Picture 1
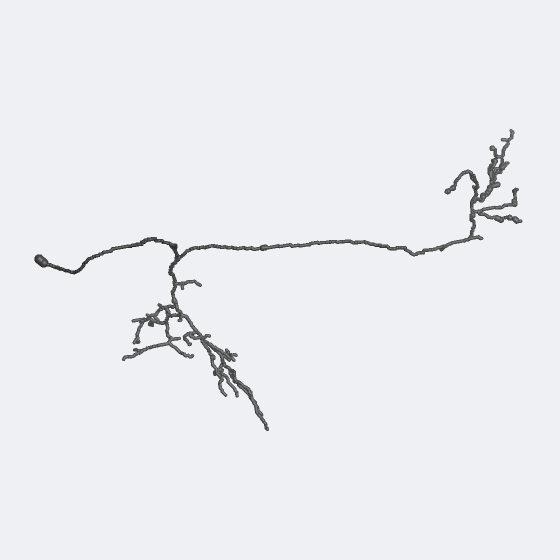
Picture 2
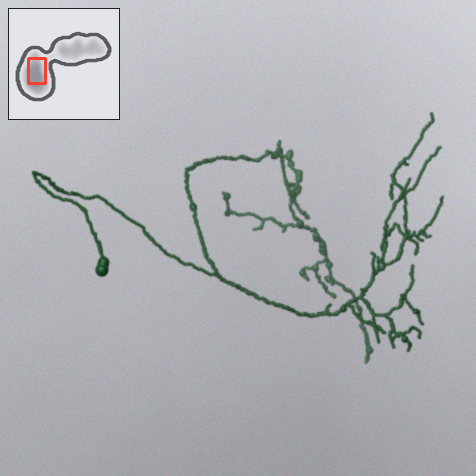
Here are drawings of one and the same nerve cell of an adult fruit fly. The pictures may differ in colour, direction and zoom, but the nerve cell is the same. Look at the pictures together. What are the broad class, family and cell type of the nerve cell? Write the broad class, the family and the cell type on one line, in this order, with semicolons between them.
central-brain intrinsic neuron; hemilineage MX7; GNG625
